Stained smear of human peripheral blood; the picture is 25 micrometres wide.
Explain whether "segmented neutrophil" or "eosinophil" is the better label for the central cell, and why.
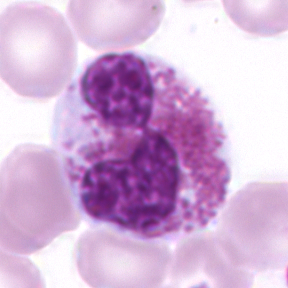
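The answer is eosinophil. Its nucleus has two lobes lying one above the other, the lower lobe being the larger.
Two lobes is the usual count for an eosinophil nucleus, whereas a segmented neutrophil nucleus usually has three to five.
The cytoplasm holds many coarse reddish-pink granules, packed most densely on the right side of the cell.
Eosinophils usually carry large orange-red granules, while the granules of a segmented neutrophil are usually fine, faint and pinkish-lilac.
These coarse granules are unlike that fine, faint kind, which rules out a segmented neutrophil.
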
